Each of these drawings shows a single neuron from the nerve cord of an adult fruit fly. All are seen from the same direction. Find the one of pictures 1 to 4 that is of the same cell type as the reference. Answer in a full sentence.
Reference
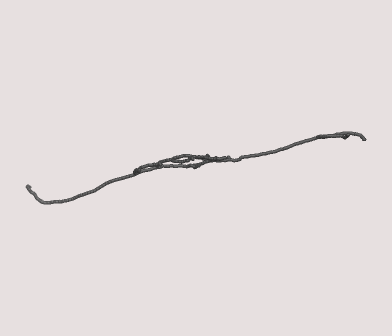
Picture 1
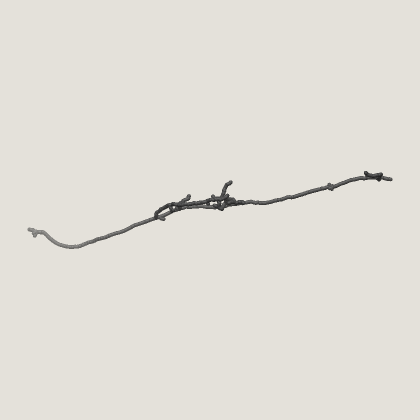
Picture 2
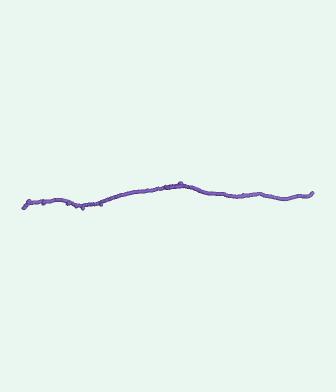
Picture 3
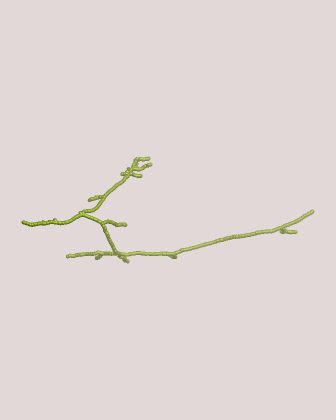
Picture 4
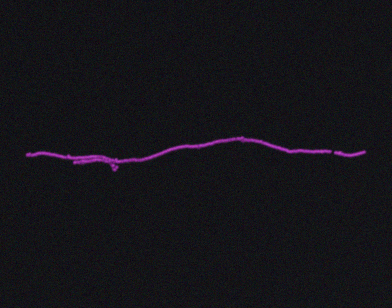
The neuron in picture 1 is of the same cell type.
